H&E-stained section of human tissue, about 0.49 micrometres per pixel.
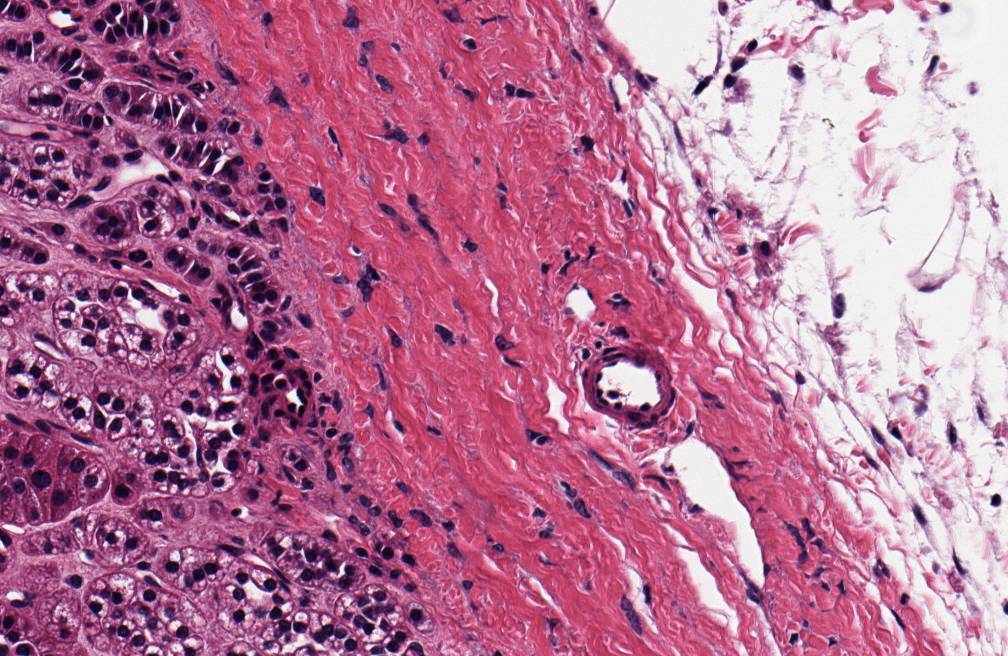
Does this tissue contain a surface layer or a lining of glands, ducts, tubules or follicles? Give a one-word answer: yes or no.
Yes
